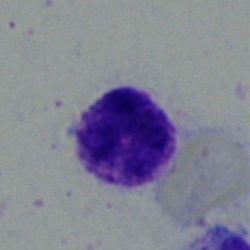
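Basophil in a stained human bone marrow smear. The cell is roughly round, with a slightly fuzzy, uneven edge. Its dark internal staining is coarse and blotchy rather than smooth. Pinkish-violet granular patches appear mainly in the lower part of the cell. No clear vacuoles are seen.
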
